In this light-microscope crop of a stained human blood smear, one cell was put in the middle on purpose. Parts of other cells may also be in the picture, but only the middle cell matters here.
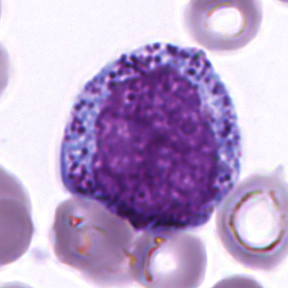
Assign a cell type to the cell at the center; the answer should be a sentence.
Among the cells in view, the one in the middle is a promyelocyte.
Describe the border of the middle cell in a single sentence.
Smooth all around, the outline has no projections to report.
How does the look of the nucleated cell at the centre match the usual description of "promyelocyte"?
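In this promyelocyte, the finely stippled chromatin, not clumped into dense dark blocks, goes with the name.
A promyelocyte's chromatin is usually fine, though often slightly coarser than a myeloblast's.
Otherwise, the nucleus fills most of the cell and leaves a moderate rim of cytoplasm. Numerous coarse dark purple granules lie in that cytoplasm, which is pale greyish blue between them.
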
